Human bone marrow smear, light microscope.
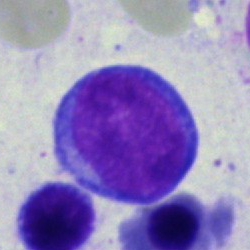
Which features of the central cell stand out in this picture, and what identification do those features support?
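Look first at the chromatin: it is fine and evenly spread, with no coarse dark clumps. Around the nucleus runs a rim of deep blue cytoplasm. You won't find granules in that cytoplasm, nor any vacuoles. So what you are looking at is a proerythroblast.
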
